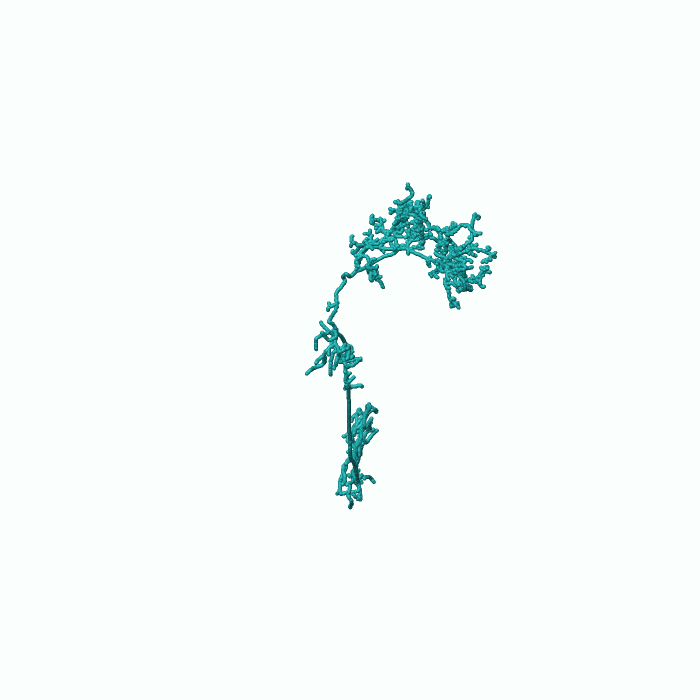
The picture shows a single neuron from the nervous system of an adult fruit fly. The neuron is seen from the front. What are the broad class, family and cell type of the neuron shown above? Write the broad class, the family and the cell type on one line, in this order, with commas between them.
descending neuron, DNpe, DNpe040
